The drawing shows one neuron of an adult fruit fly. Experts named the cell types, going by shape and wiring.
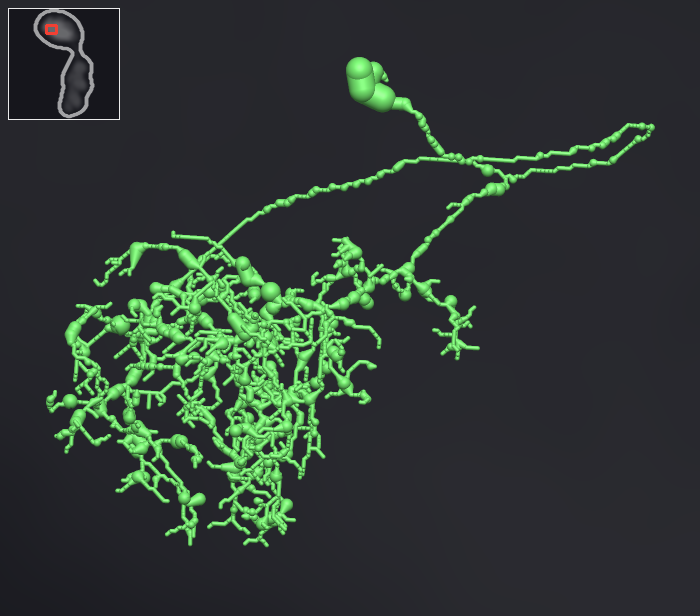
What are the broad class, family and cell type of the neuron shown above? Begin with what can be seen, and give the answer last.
The cell body is at the top of the picture. In this view it is wider than it is tall. Its broad class is central-brain intrinsic neuron. Its family is hemilineage LHl1. Its cell type is LHAV4a1_b.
